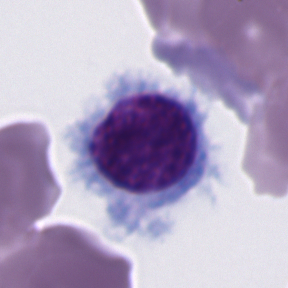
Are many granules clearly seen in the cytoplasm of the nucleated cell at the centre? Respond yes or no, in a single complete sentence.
No, no granules can be seen in the cytoplasm of this cell.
